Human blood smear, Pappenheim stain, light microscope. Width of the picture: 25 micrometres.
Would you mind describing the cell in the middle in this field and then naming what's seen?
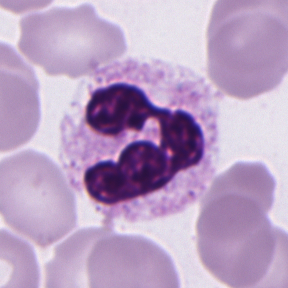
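About 14 micrometres across, this cell has lobes that curve around a pale central gap opening toward the left. Their chromatin is dark purple and coarsely clumped. Fine pinkish-violet granules are scattered through pale pinkish-lilac cytoplasm. It is a segmented neutrophil.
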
